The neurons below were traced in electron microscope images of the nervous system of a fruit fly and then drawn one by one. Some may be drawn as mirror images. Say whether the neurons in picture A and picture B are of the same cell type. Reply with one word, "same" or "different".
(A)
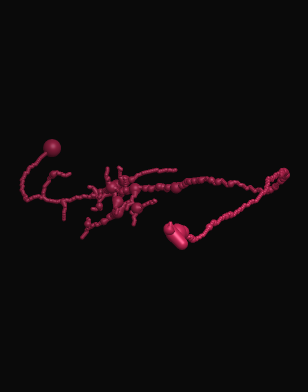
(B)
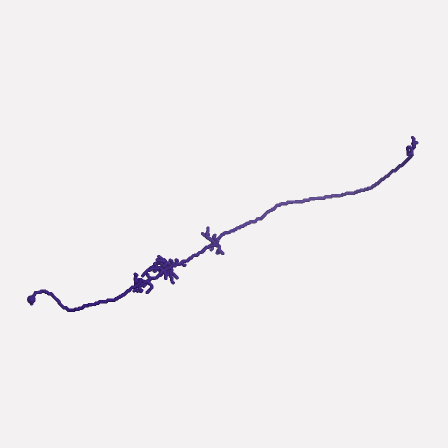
different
